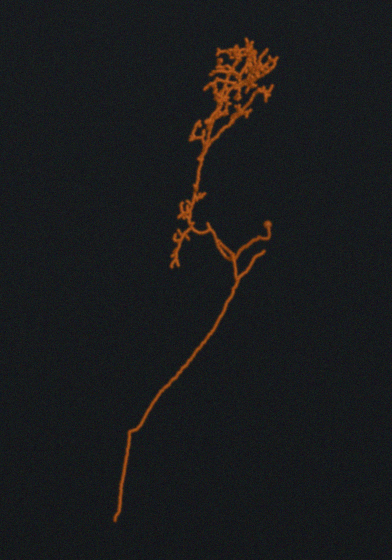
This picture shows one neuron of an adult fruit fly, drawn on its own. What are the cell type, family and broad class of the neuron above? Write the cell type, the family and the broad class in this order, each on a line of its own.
IN23B074
hemilineage 23B
nerve-cord intrinsic neuron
